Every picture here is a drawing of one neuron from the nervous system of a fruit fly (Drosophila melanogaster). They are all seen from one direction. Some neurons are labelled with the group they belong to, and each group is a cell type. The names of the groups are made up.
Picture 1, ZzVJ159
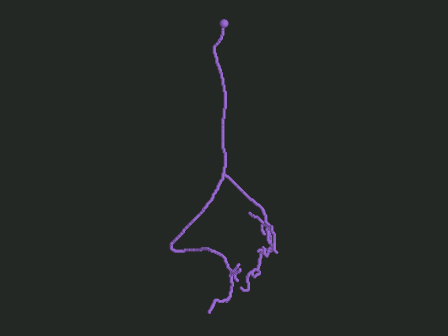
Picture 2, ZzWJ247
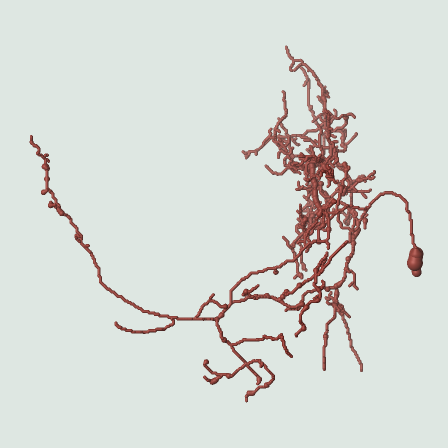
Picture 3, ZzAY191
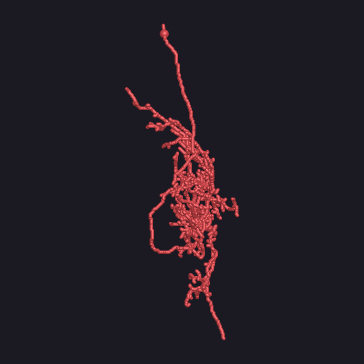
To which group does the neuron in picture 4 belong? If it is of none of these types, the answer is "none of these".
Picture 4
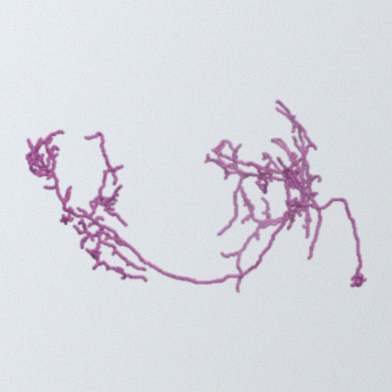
none of these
